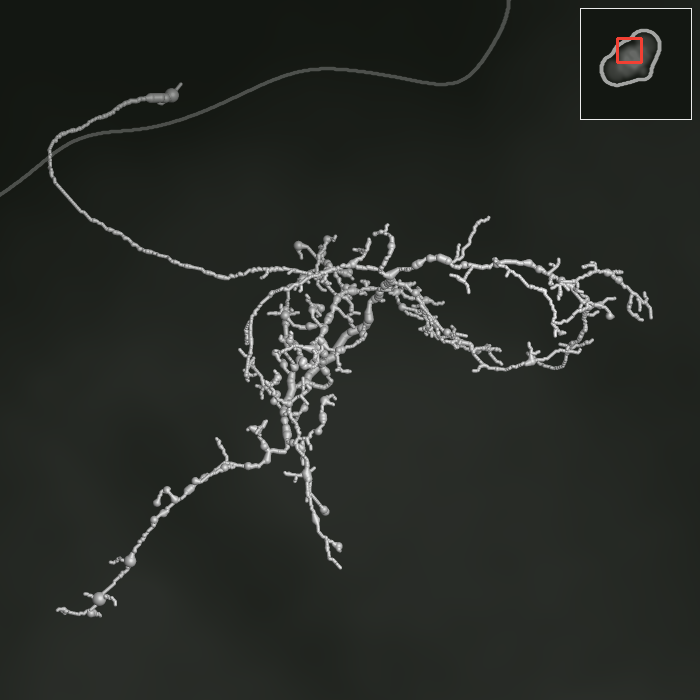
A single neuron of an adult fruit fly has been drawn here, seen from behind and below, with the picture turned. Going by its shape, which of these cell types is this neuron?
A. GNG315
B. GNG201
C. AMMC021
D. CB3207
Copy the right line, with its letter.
C. AMMC021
